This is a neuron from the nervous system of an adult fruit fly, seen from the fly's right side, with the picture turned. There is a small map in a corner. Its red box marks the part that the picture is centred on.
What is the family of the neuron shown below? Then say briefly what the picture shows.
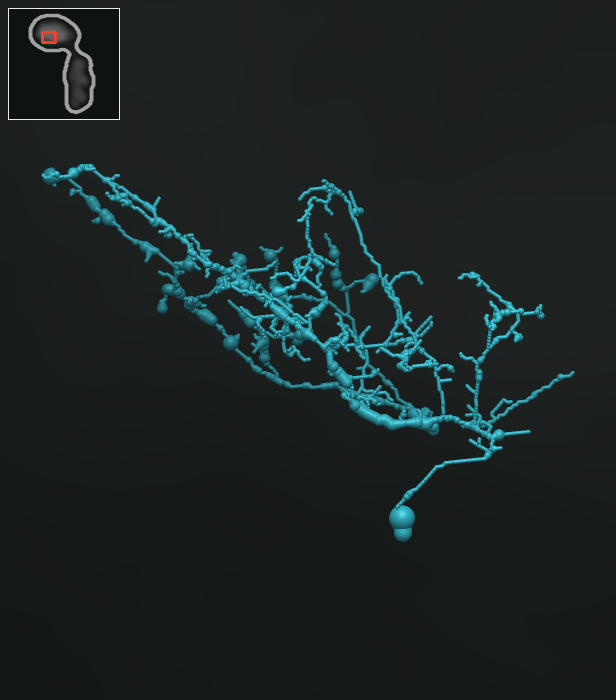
Its family is hemilineage DM6_posterior. Its broad class is central-brain intrinsic neuron. The picture shows dozens of branch ends. As drawn here it is wider than it is tall.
